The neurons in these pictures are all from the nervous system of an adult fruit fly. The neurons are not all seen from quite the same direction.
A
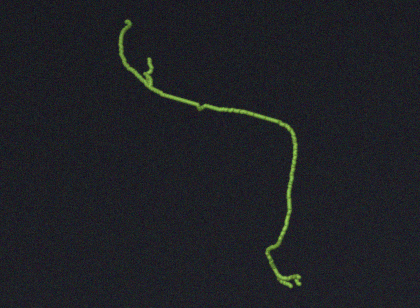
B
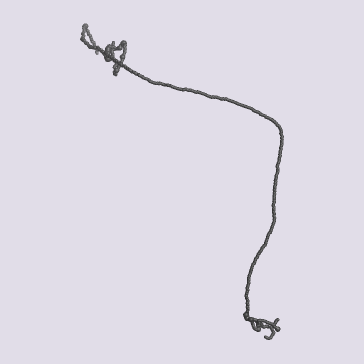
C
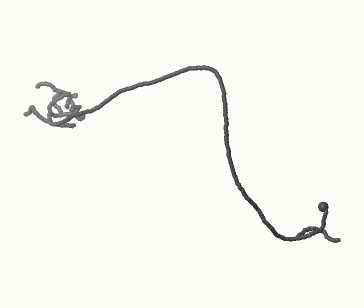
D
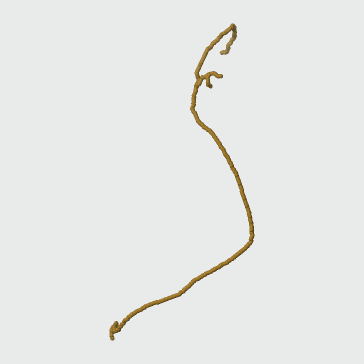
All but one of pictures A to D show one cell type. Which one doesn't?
C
